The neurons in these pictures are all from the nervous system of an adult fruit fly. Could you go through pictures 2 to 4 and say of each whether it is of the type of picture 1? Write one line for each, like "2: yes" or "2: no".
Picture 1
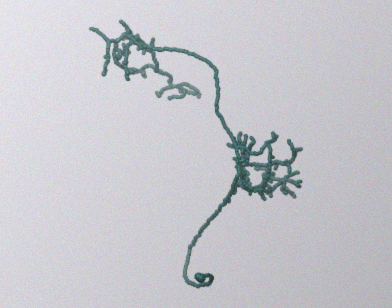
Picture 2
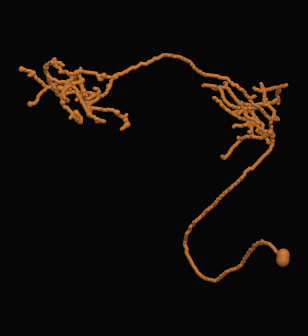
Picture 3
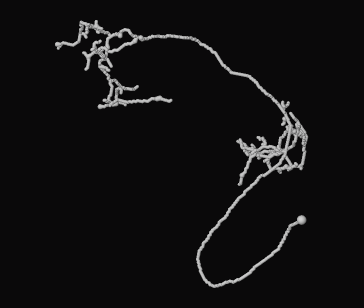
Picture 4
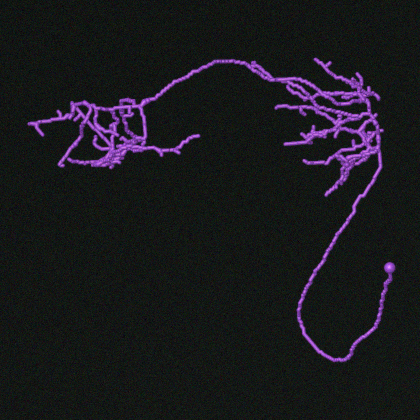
2: no
3: no
4: yes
